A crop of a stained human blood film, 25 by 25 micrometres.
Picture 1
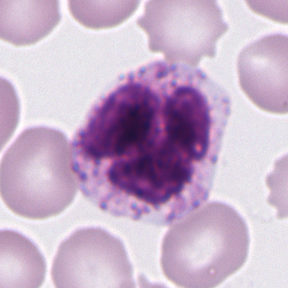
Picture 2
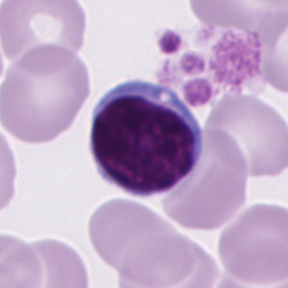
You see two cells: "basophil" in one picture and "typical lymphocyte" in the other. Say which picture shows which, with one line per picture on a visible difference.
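Picture 1 – basophil. The nucleus is divided into several lobes.
Picture 2 – typical lymphocyte. The nucleus is round with no indentation.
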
